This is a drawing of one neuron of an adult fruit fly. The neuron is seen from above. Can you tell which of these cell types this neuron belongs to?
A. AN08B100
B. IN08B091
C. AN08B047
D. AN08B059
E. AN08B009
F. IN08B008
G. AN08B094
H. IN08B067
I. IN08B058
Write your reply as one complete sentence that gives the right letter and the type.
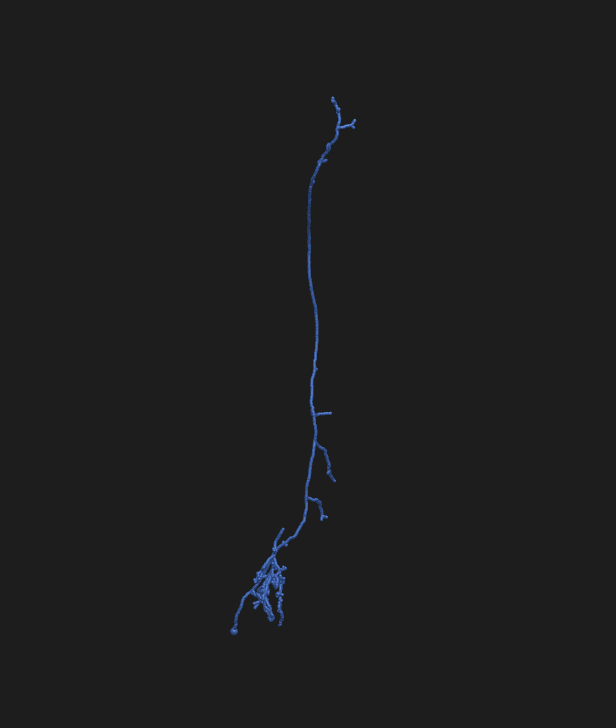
The neuron is an instance of AN08B100, the cell type listed under option A.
